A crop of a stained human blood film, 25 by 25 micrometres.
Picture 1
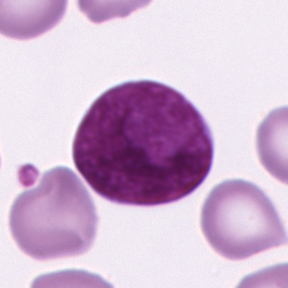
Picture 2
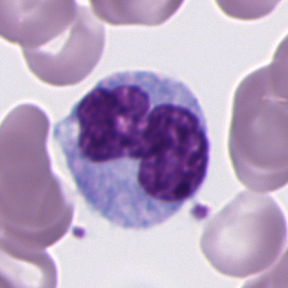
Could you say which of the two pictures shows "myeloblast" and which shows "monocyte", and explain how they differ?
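Picture 1 shows a myeloblast, and picture 2 shows a monocyte. In picture 1 the nucleus is round in outline, about 11 micrometres across in a cell about 12 micrometres across, and it fills about 90% of the cell's area.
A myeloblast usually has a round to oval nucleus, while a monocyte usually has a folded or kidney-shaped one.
In picture 2 the cytoplasm is plentiful and pale bluish-lilac, and the nucleus sits toward the top of the cell, leaving a wider band of cytoplasm below.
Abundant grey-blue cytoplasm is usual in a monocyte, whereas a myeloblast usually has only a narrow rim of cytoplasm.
The cytoplasm in picture 2 also holds fine, faint lilac granules, and its chromatin is dark purple and coarsely clumped with paler gaps. The cell in picture 1 has a smooth, even outline all the way round, with no projections or blebs standing out from its surface, and a paler irregular patch lies in the upper middle of its nucleus. No vacuoles are visible in that cell.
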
